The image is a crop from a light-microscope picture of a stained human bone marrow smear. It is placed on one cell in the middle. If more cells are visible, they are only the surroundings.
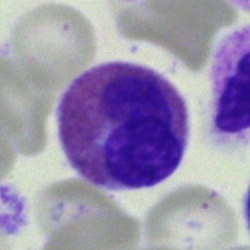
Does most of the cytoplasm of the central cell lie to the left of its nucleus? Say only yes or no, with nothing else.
Yes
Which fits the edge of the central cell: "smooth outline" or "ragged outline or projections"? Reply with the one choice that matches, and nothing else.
Smooth outline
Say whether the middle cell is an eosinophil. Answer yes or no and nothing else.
yes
